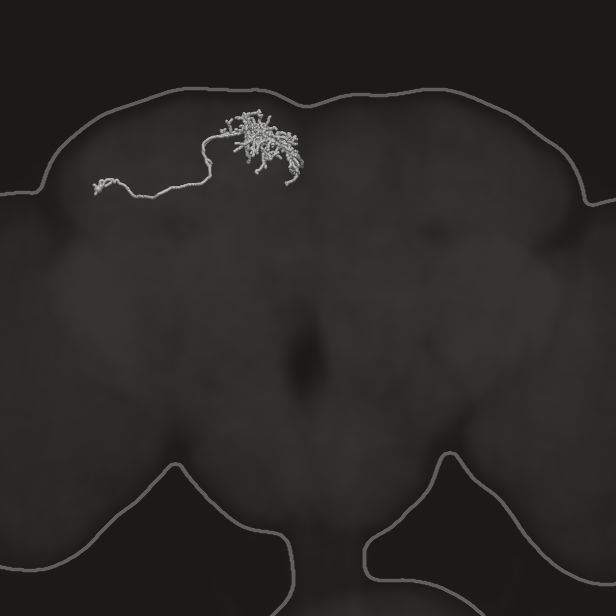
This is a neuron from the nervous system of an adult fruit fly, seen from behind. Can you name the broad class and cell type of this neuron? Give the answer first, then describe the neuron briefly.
This is a central-brain intrinsic neuron. Its cell type is SMP027. In this view it is wider than it is tall.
